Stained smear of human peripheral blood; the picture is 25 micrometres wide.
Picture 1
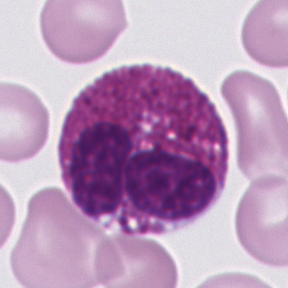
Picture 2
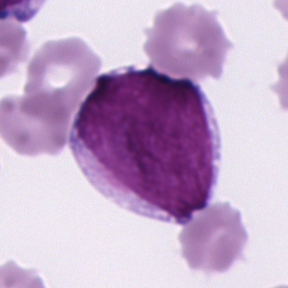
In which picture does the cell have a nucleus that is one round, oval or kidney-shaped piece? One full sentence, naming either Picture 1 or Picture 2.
In Picture 2 the cell's nucleus is not lobed but one compact round, oval or kidney-shaped mass.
